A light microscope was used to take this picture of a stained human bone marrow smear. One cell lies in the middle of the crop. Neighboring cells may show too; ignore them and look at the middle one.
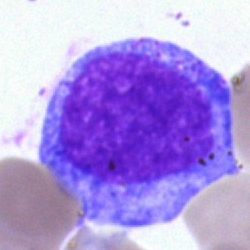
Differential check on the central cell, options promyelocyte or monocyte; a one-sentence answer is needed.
As for the cell in the middle, it is a promyelocyte.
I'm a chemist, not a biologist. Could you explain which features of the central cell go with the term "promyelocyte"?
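Let's start with the nucleus, which sits toward the upper part of the cell and leaves a wider band of cytoplasm below it. That off-centre position goes with a promyelocyte.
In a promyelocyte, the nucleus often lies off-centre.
The cytoplasm is stained blue, with a paler zone just beneath the nucleus. The outline is roughly round, though a few of its sides are flattened and angular.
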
